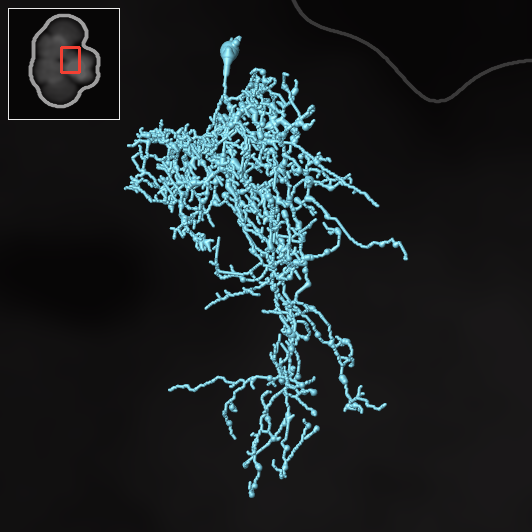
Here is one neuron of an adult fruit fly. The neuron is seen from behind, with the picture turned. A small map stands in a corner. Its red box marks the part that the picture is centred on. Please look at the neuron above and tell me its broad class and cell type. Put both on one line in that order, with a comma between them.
central-brain intrinsic neuron, GNG468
